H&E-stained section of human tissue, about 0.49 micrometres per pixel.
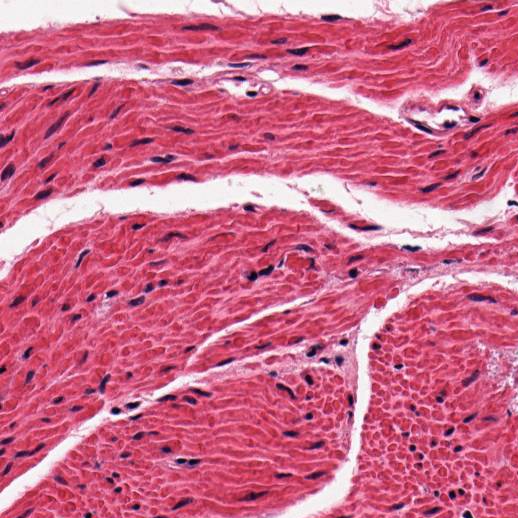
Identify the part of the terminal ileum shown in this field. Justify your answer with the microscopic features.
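Smooth muscle fills this field, in bundles split by narrow empty clefts. Up top they're cut lengthwise, running roughly left to right, with elongated dark blue nuclei; the lower right bundle is cut across into many small rounded profiles.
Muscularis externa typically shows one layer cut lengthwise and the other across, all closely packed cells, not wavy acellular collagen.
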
